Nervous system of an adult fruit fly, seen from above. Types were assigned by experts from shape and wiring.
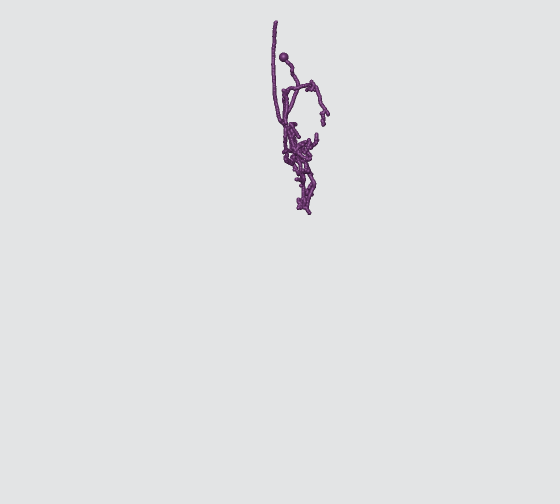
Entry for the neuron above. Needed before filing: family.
hemilineage 08B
